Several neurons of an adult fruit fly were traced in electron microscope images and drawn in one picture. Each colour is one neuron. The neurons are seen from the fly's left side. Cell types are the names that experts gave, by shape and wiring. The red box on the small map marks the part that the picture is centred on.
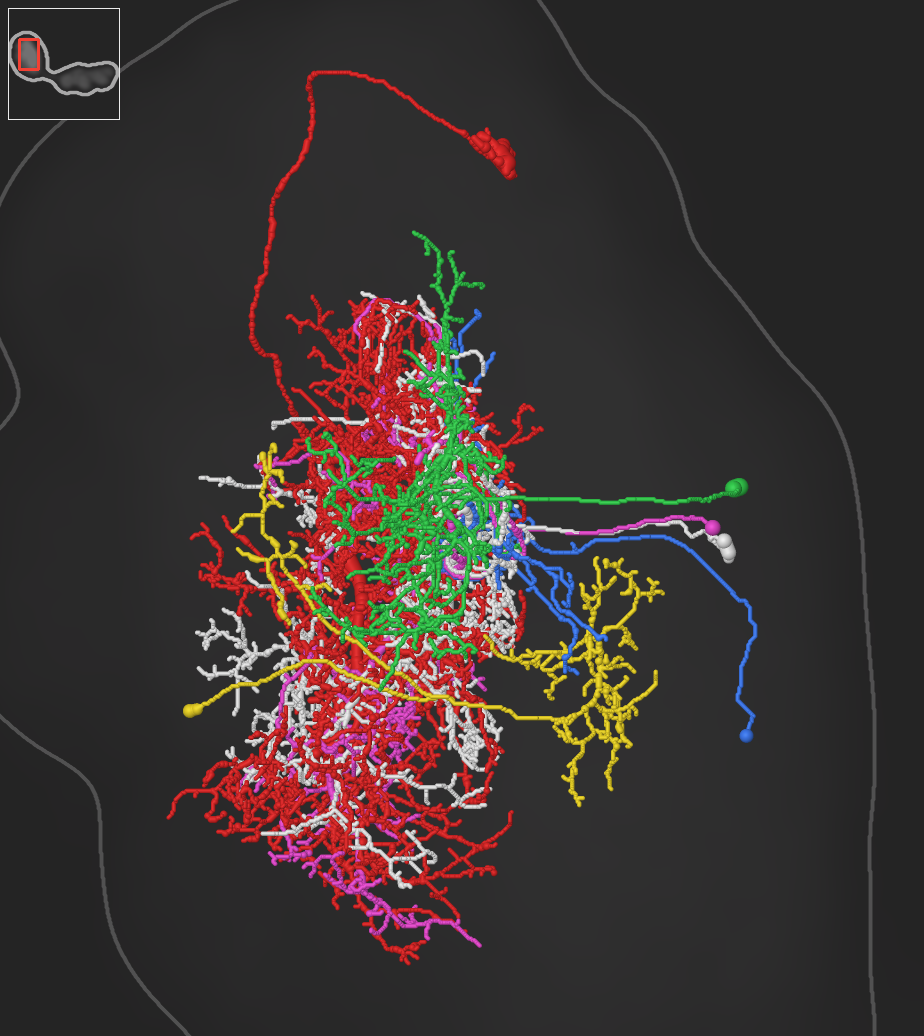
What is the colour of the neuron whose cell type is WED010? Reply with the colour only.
yellow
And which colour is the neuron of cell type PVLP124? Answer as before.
green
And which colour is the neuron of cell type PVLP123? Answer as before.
magenta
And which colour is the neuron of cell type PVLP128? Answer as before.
blue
